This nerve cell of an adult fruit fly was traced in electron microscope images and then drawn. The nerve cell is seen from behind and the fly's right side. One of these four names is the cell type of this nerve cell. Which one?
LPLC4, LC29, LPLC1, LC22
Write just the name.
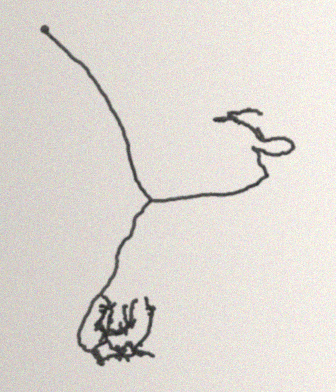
LC29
